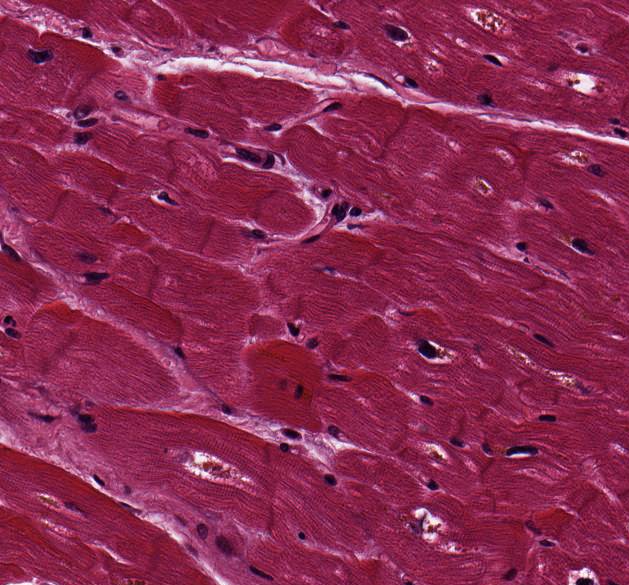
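Left ventricle of the heart, haematoxylin and eosin section. Extent: muscle fibres fill the whole field, running diagonally from upper left toward lower right. Arrangement: the fibres branch and join their neighbours rather than running as separate parallel cylinders. Striations: fine and transverse, crossing the pink cytoplasm. Nuclei: oval, lying centrally within the fibres.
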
